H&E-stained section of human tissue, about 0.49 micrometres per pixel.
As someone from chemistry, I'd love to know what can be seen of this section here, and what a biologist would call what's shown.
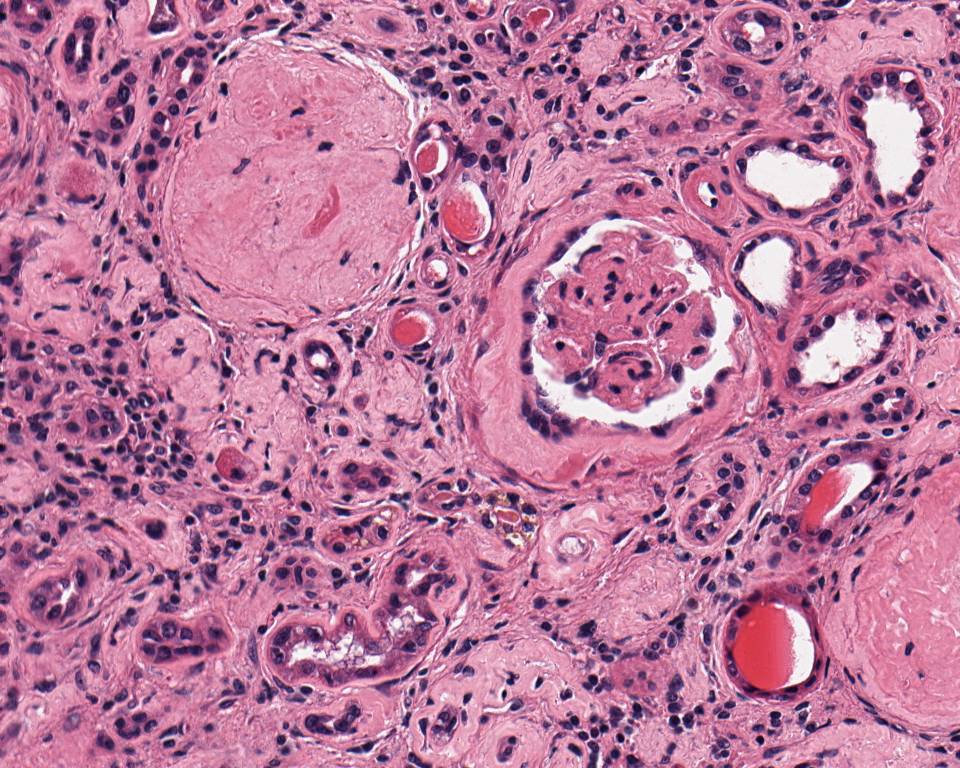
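Start with the glomerulus ringed by concentric layers of pink fibrous tissue outside its capsule. At the left middle of the field, a cluster of lymphocytes with small dark round nuclei lies in the interstitium. Just below the centre sits a small collection of golden-brown pigment granules. This is renal cortex.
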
